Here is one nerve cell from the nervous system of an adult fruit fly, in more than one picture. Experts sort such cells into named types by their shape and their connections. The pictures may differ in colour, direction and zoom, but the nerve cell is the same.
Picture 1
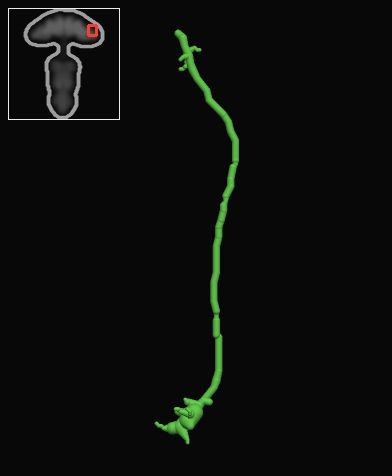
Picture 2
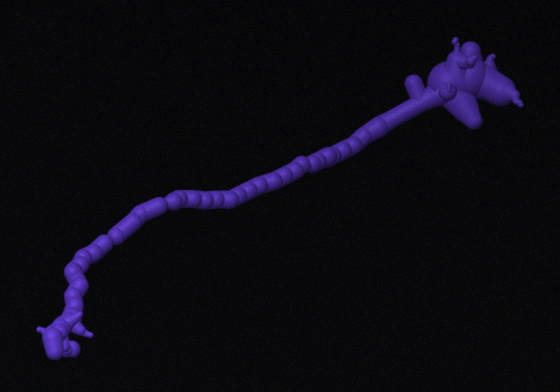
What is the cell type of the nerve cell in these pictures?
L2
